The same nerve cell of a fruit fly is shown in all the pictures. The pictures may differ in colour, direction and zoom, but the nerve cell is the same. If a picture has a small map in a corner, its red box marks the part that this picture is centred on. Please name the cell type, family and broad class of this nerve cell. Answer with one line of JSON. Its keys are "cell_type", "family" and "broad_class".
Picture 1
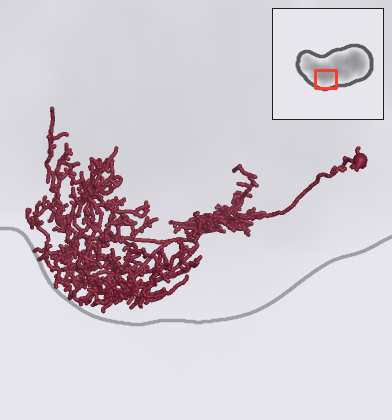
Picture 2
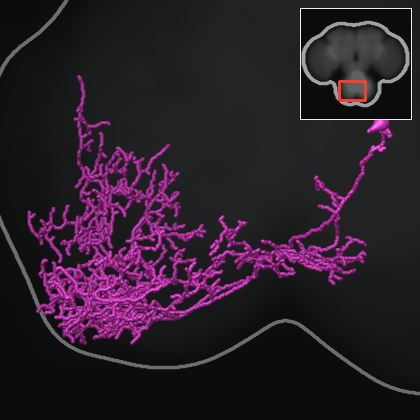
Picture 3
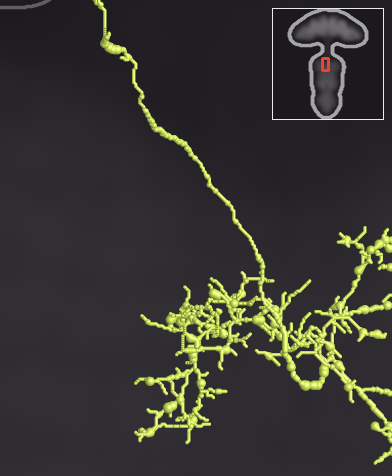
{"cell_type": "IN09B005", "family": "hemilineage 09B", "broad_class": "nerve-cord intrinsic neuron"}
